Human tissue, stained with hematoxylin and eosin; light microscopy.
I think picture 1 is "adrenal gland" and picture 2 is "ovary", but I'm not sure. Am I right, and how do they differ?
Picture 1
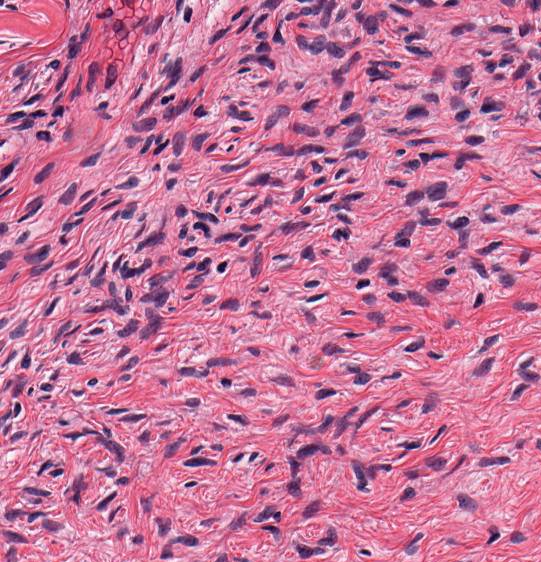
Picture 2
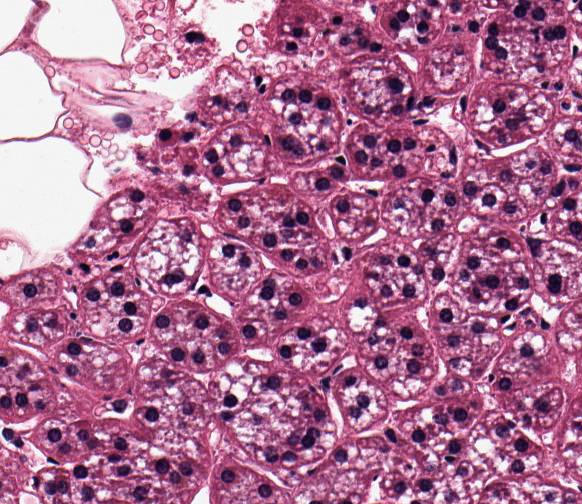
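Ovary: picture 1; adrenal gland: picture 2. In the ovary, spindle cells fill the whole field fairly evenly in short, haphazard, interlacing bundles, with no organised units and no epithelium anywhere. Their nuclei are mostly elongated, spindle-shaped to oval, many slightly wavy, and dark purple, and the scant, ill-defined pale cytoplasm shows no visible cell borders. In the adrenal gland, by contrast, cells lie in rounded nests separated by thin pink fibrous septa across most of the field. These cells have abundant pink cytoplasm filled with many small clear vacuoles and one small, round, dark-staining nucleus sitting roughly centrally rather than against the cell edge.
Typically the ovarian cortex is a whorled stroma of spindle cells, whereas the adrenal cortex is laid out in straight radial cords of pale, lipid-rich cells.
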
